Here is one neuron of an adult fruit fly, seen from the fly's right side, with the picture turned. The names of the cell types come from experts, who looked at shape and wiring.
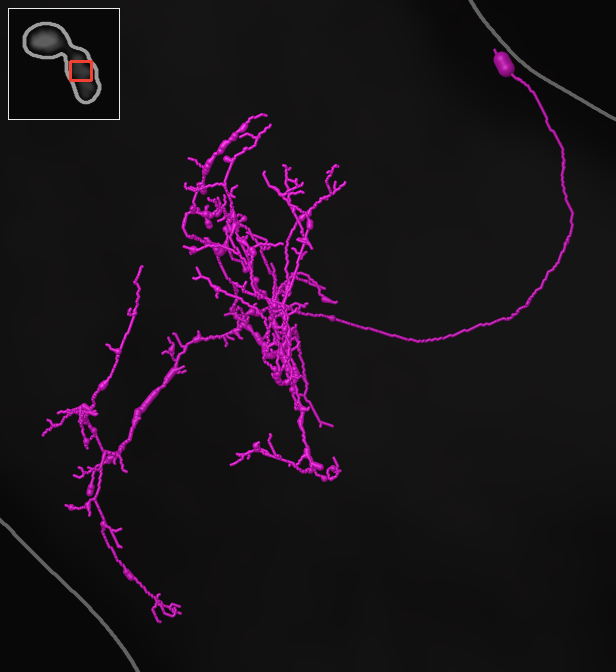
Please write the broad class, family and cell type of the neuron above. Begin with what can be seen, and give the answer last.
Its cell body lies at the upper right of the picture. Dozens of branch ends can be seen. Its broad class is nerve-cord intrinsic neuron. The family is hemilineage 06B. It is of cell type IN06B061.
